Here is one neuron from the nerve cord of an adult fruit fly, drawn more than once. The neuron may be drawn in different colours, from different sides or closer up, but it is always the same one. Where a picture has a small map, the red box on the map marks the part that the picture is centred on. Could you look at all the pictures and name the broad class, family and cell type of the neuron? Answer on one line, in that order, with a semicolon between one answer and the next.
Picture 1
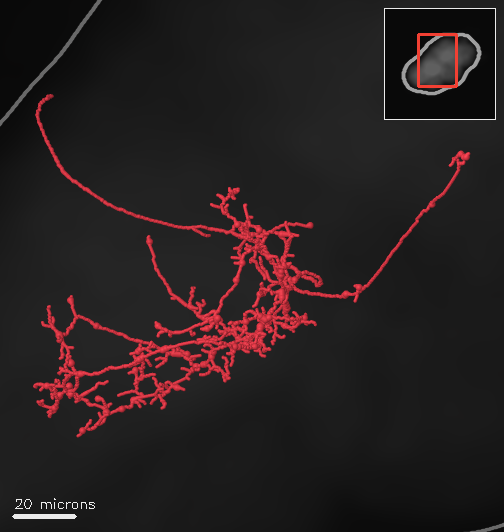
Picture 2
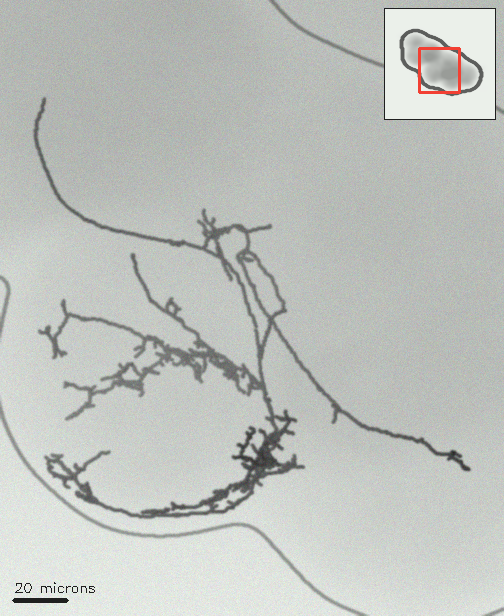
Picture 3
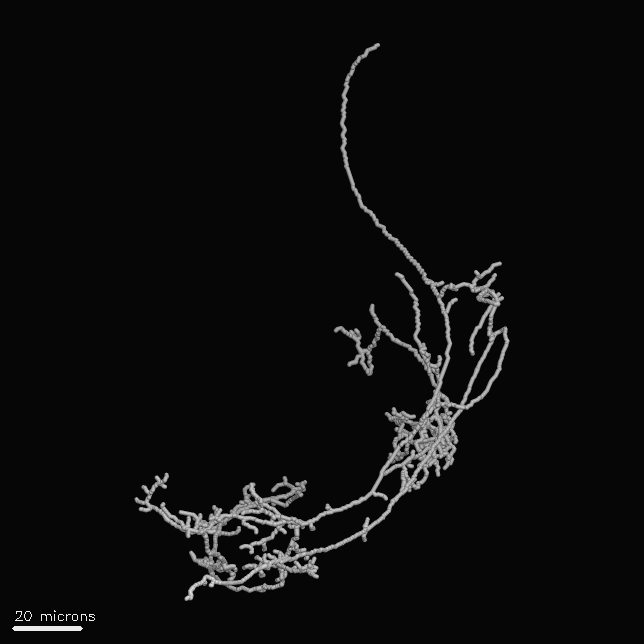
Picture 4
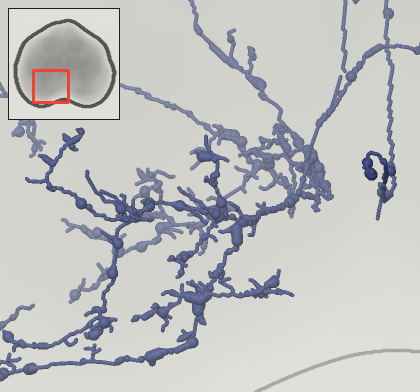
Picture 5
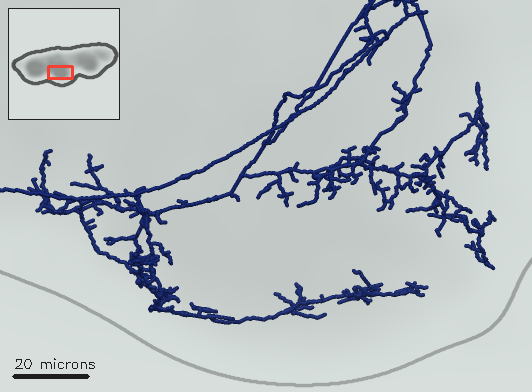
nerve-cord intrinsic neuron; hemilineage 23B; IN23B059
